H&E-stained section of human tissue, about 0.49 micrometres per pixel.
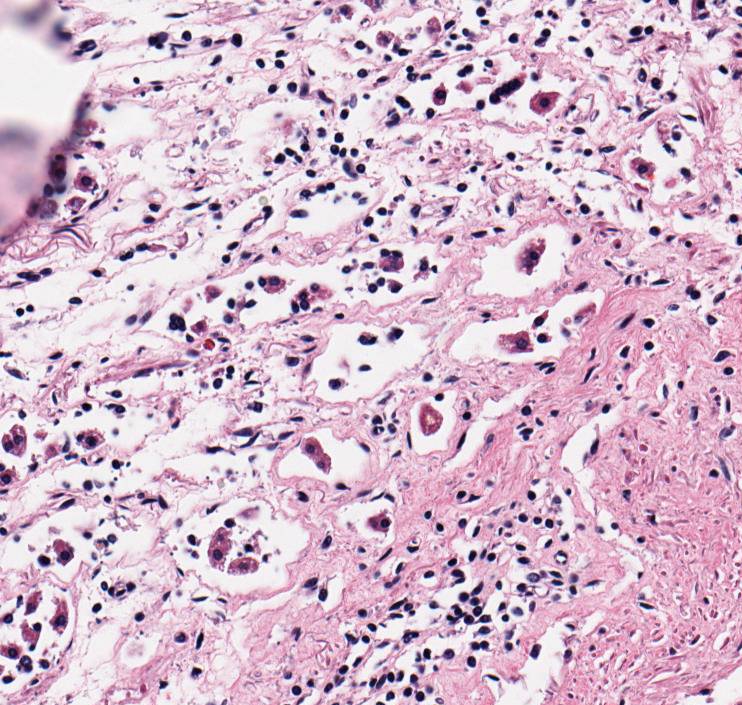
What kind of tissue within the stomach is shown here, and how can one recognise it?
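Loose connective tissue makes up this field. Texture: mostly pale, open stroma of thin, wavy pink fibres parted by clear spaces, with a denser pink fibrous area at lower right.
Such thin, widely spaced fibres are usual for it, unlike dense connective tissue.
Cells: many small ones with round, dark nuclei and little cytoplasm, scattered throughout. Epithelium and glands: none.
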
